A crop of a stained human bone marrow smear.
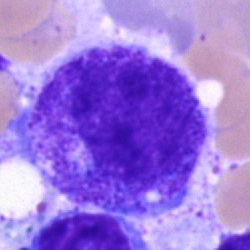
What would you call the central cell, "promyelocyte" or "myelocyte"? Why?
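This is a promyelocyte. Its cytoplasm stains pale blue and carries many scattered purple-red granules, some of which also lie over the nucleus.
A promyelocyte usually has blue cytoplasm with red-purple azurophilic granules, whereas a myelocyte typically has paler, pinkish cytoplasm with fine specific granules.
The chromatin is deep purple and condensed in patches.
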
